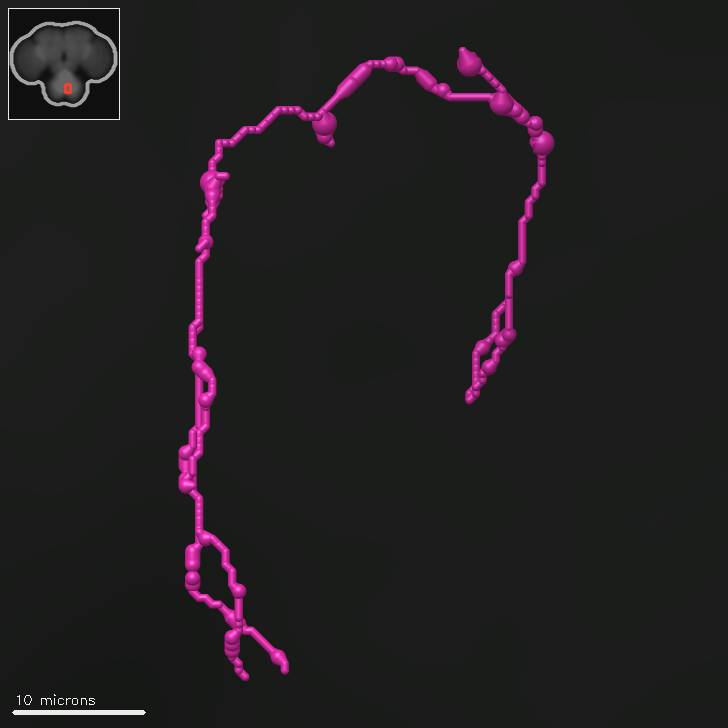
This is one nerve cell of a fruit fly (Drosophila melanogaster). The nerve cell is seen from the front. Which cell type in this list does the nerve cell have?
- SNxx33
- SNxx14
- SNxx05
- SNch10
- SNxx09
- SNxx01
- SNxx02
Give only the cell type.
SNch10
